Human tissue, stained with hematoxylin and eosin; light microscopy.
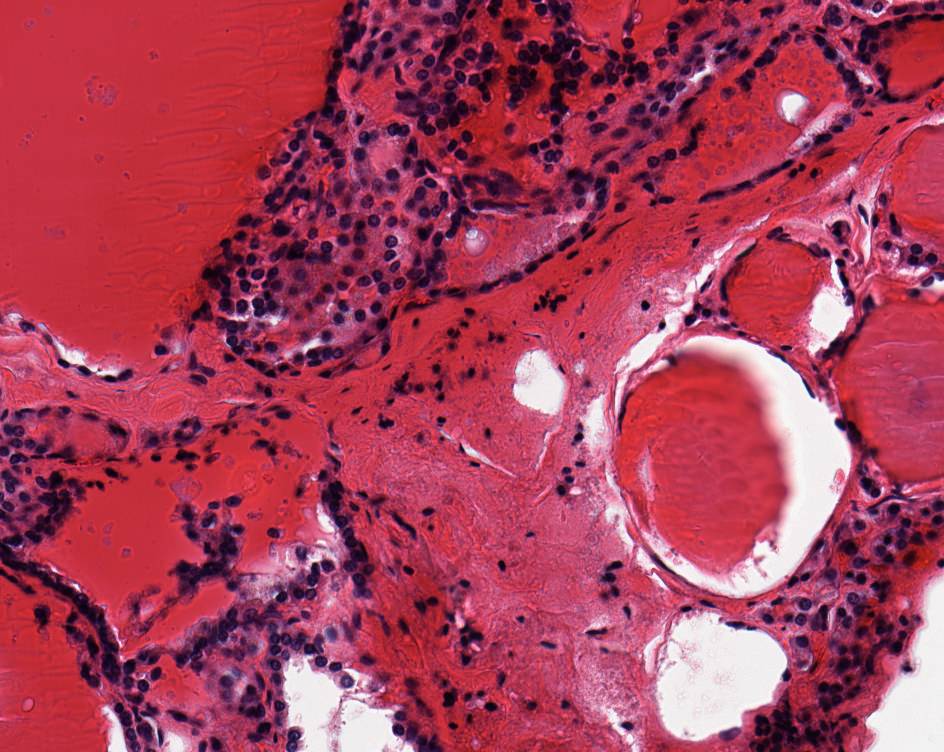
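Thyroid: rounded follicles of varying size, filled with homogeneous deep pink colloid, surround a central band of stroma. The largest colloid-filled follicle sits in the upper left corner. A single layer of flattened to cuboidal cells with dark round nuclei lines each follicle.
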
